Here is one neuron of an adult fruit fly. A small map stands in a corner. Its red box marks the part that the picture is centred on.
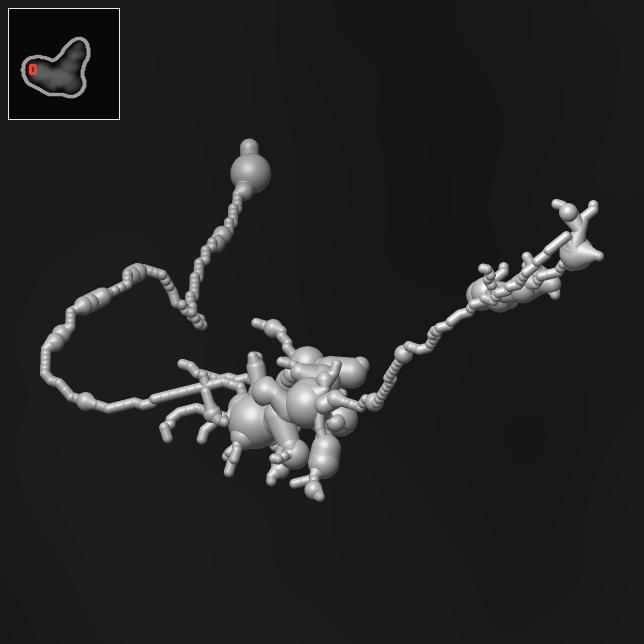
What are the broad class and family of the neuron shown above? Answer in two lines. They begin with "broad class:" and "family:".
broad class: optic-lobe intrinsic neuron
family: Mi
